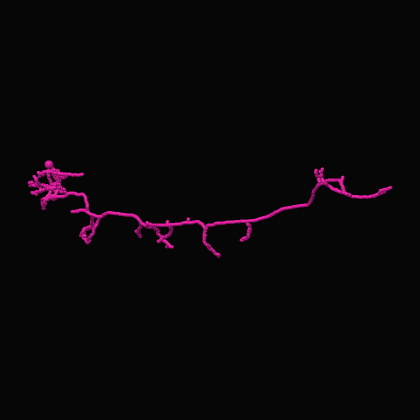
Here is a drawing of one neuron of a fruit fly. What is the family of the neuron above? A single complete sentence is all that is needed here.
This neuron has hemilineage 19B as its family.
